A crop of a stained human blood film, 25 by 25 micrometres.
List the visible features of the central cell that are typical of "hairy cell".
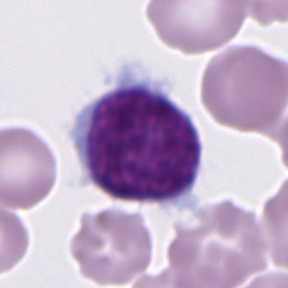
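Central cell: hairy cell. Fits: fine hair-like projections extend from the cell surface.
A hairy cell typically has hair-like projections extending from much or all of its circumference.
Here the projections are most prominent along the upper and left sides. Does not fit: the cytoplasm is scant, only a thin rim around the nucleus.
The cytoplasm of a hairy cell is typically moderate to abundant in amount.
Cytoplasm pale blue. Nucleus measures about 10 micrometres across.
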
